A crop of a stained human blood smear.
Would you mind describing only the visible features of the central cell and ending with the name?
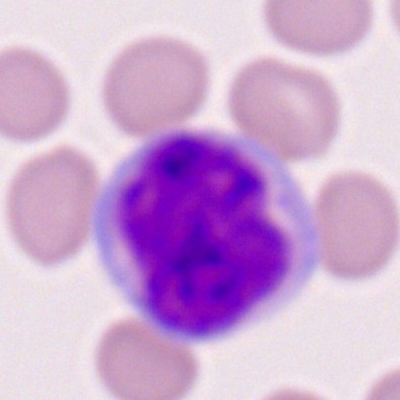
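The nucleus fills most of the cell and has a notch on its right side. The cytoplasm is pale blue and forms a narrow rim around the nucleus. The cell is a monocyte.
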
